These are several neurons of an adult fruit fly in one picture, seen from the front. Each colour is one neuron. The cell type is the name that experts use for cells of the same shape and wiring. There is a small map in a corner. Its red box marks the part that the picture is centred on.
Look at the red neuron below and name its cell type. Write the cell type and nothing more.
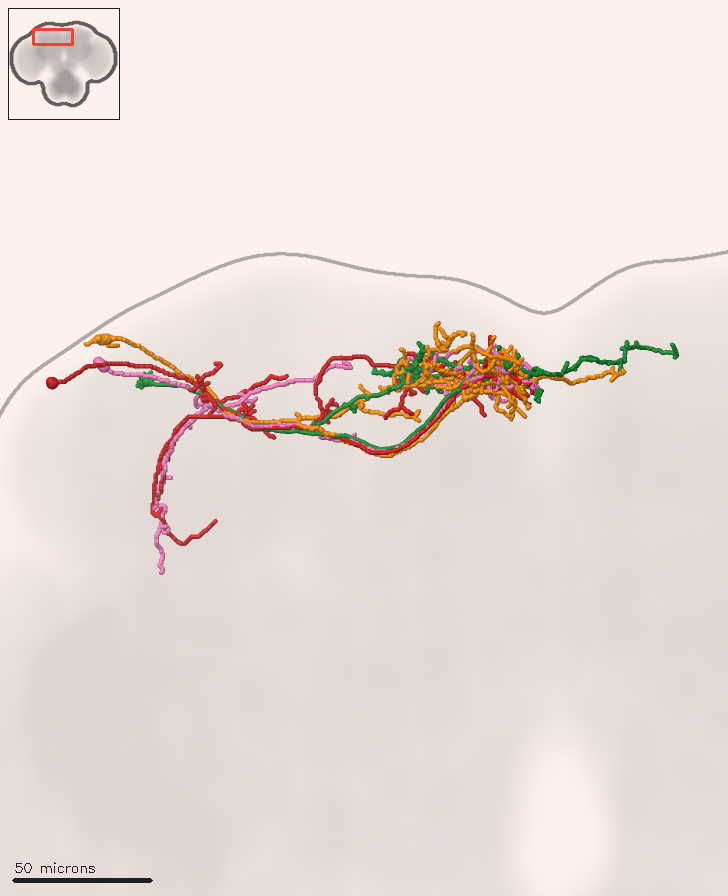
SMP222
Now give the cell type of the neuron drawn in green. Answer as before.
SMP220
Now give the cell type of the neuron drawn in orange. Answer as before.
SMP218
